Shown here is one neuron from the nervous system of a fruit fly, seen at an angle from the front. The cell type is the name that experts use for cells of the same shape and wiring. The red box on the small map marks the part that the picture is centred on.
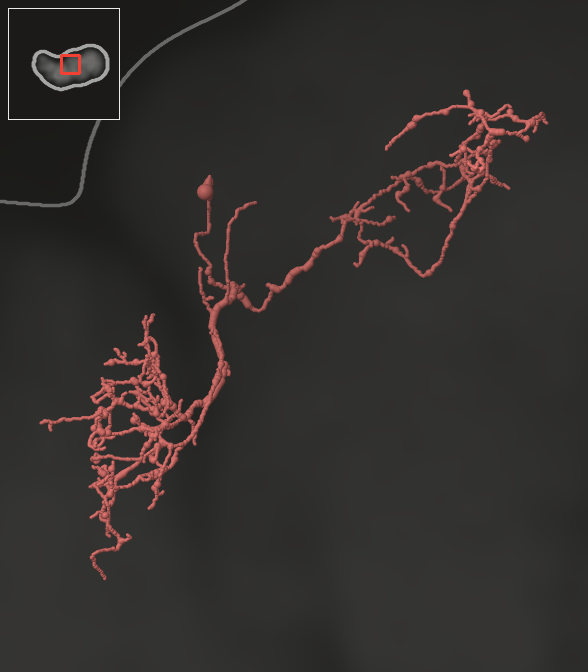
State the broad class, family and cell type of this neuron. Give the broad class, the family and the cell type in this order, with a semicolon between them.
visual projection neuron; hemilineage SLPpl2; LoVP58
